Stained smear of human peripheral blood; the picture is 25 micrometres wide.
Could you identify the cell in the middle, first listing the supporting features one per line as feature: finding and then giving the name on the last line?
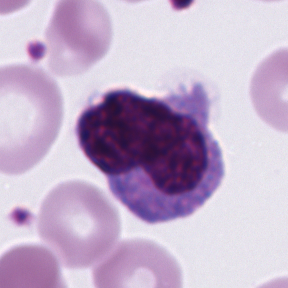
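Nucleus: irregular and folded, with a shallow notch along the lower border
Nuclear size: about 12 by 7 micrometres, filling about 60% of the cell's area
Chromatin: lacy, strand-like
Cytoplasm: just a fine, dust-like granularity
Edge: ragged at the upper right, with small projections
Cell size: about 13 micrometres across
Name: monocyte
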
